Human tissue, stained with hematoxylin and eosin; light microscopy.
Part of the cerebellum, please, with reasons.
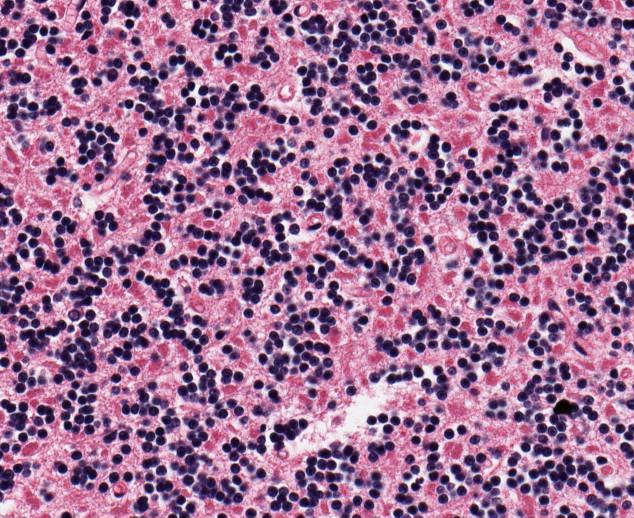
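Answer: the granular layer. Small, round, deeply haematoxylin-stained nuclei with hardly any visible cytoplasm crowd densely across the whole field, with pink material between them. Irregular islands of pale pink, nucleus-poor material are scattered among the nuclear clusters.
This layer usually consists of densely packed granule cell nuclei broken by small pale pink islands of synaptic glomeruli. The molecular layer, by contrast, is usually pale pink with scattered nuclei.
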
